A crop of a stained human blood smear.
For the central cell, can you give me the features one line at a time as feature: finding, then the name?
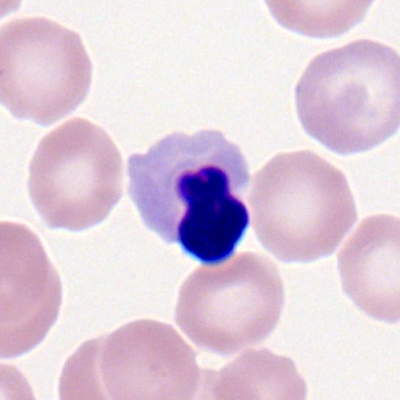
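Nucleus shape: notched and lobed, with a smaller lobe on top, it seems.
Nucleus position: off-centre, lower right, reaching the cell's lower edge.
Chromatin: dense, deeply stained, dark purple, as I see it.
Cytoplasm: pale bluish-lavender, taking up more of the cell than the nucleus, I'd say.
Name: erythroblast.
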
